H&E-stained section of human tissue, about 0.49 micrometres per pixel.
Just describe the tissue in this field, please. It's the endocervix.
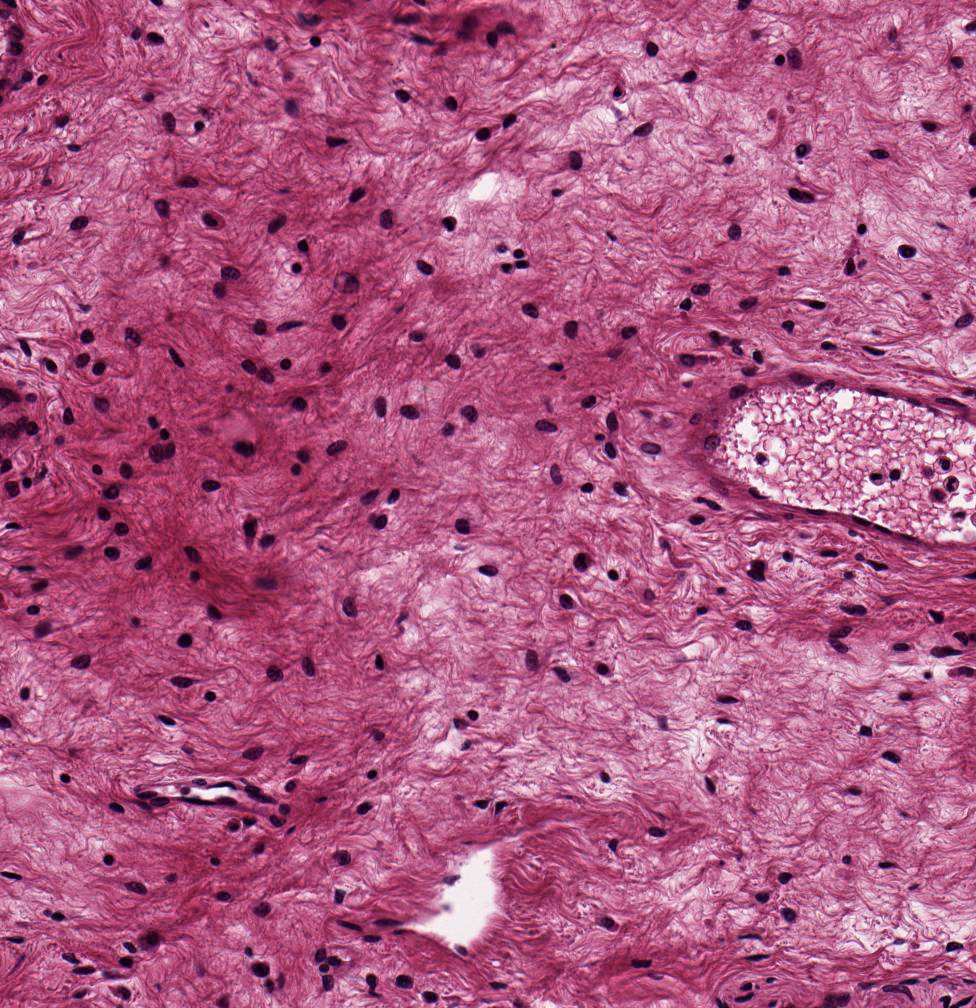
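Most nuclei show no visible cytoplasm or cell border and sit directly in the fibrillary matrix. Its fine fibres are wavy, running in many directions rather than one parallel course. In the lower left quarter, a small slit-like vessel lined by flattened nuclei runs roughly horizontally.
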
